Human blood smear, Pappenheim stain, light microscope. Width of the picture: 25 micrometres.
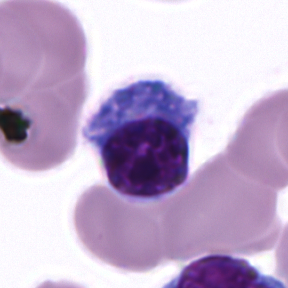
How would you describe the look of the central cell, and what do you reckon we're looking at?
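In the lower part of the cell sits the nucleus. The cytoplasm stains blue, and its upper border is ragged, with small irregular projections. No distinct coarse granules appear in the cytoplasm. This is a plasma cell.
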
